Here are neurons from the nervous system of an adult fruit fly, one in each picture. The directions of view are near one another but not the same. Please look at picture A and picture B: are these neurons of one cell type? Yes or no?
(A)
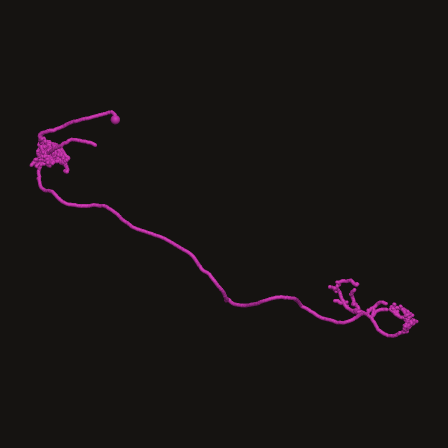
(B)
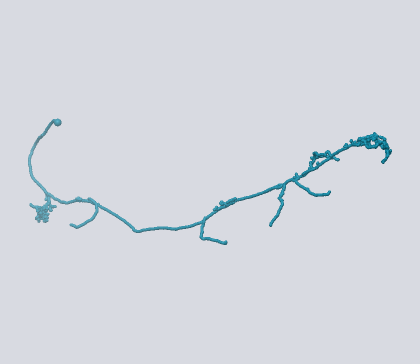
no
